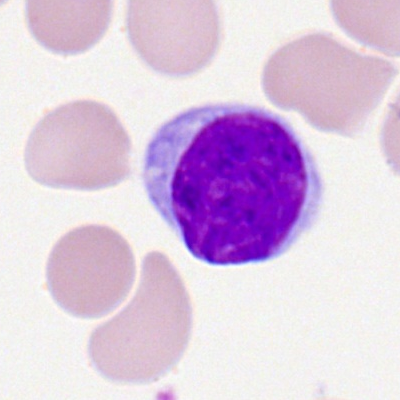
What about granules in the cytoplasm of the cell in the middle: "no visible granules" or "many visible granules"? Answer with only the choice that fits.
No visible granules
